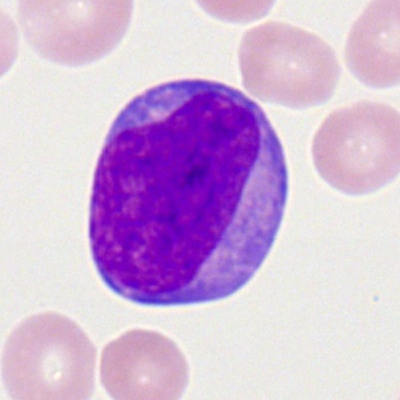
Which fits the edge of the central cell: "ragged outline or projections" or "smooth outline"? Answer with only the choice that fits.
Smooth outline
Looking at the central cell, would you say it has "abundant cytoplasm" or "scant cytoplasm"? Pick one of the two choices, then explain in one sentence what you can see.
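Scant cytoplasm. The nucleus fills most of the cell.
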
